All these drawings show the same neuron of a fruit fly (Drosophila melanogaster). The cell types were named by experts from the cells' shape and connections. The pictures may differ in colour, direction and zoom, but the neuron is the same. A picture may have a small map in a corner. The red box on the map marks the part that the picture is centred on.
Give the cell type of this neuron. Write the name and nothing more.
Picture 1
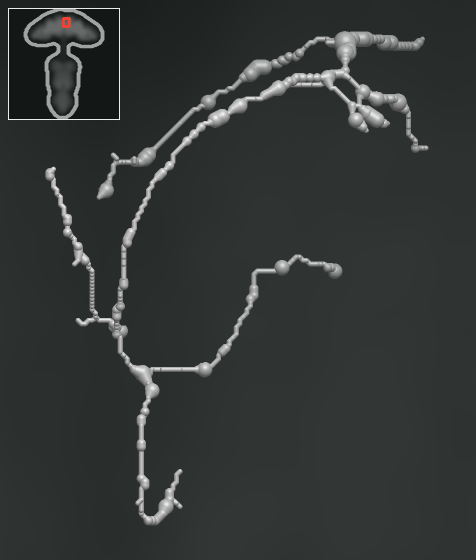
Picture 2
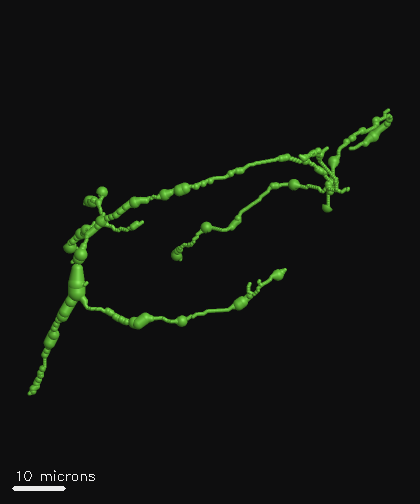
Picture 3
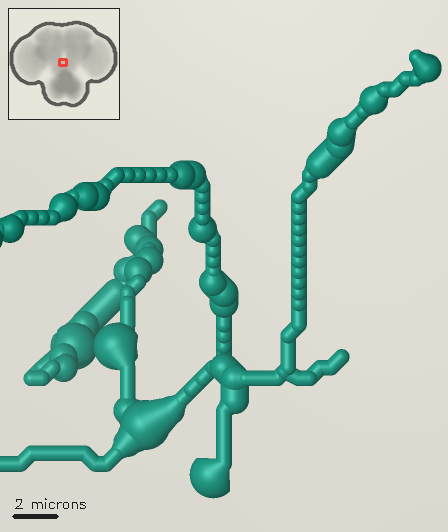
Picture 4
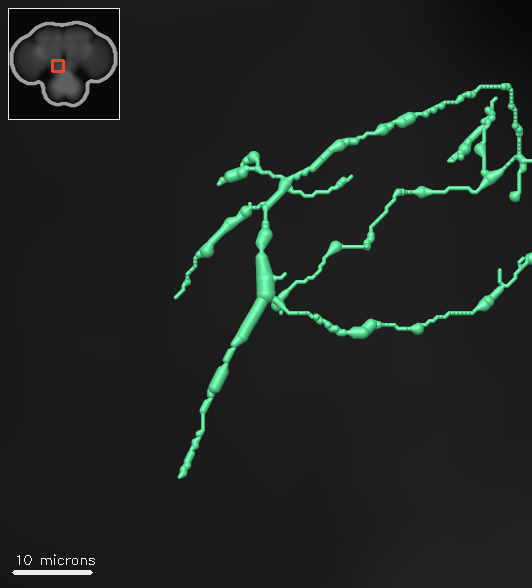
ENS5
